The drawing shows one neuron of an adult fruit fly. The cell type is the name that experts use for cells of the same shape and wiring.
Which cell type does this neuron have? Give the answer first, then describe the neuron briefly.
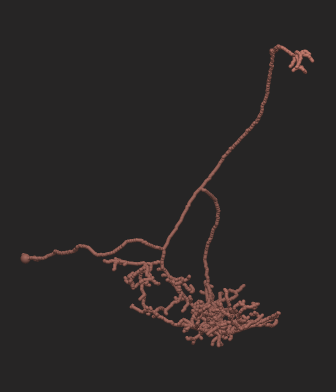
The cell type is CB1076. This is a central-brain intrinsic neuron. Dozens of branch ends can be seen. In this view it is about as wide as it is tall.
